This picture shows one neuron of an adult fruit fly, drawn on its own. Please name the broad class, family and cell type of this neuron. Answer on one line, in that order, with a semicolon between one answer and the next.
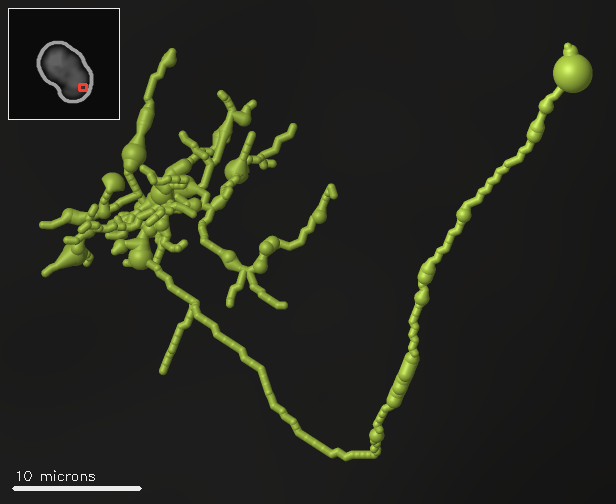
optic-lobe intrinsic neuron; Cm; Cm4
